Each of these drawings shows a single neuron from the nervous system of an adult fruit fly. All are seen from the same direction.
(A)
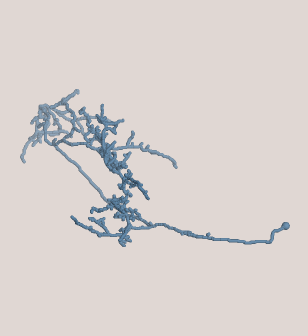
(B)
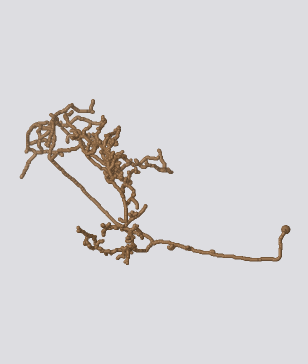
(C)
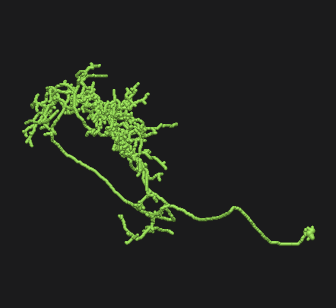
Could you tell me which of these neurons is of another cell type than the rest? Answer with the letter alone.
C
